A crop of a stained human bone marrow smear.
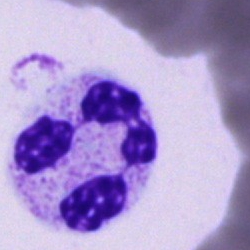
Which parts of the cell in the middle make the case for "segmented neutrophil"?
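Checking the picture against segmented neutrophil point by point, the nucleus comes first: it is split into several dark lobes arranged in a ring around a central patch of cytoplasm, and this lobed nucleus goes with the name.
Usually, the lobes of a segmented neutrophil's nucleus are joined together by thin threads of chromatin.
Next, the chromatin is dark purple and coarsely clumped. Last, the cytoplasm is pale pinkish-lilac, with fine pinkish-purple granules scattered throughout it.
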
